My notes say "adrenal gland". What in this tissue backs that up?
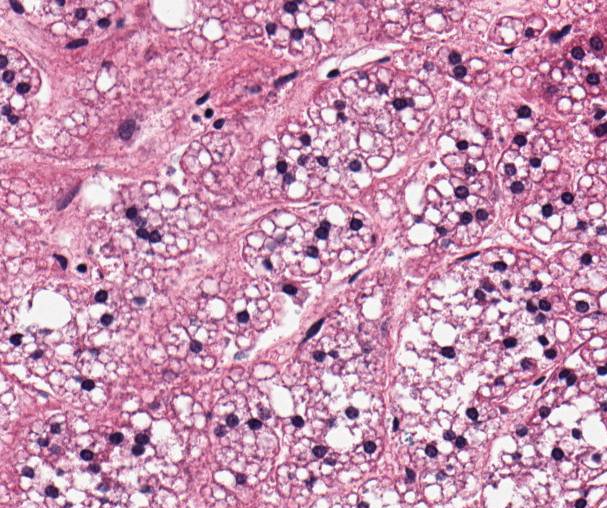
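Adrenal gland: the cytoplasm of the nest cells is filled with many small clear vacuoles and looks bubbly, which fits it.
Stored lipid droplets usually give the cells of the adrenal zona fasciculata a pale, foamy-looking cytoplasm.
These cells have small, round, darkly stained nuclei of fairly uniform size. Larger round clear spaces, several times the size of a nucleus, are scattered among them. At the upper left, the tissue is pinker and more fibrillar, with fewer vacuolated cells.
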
